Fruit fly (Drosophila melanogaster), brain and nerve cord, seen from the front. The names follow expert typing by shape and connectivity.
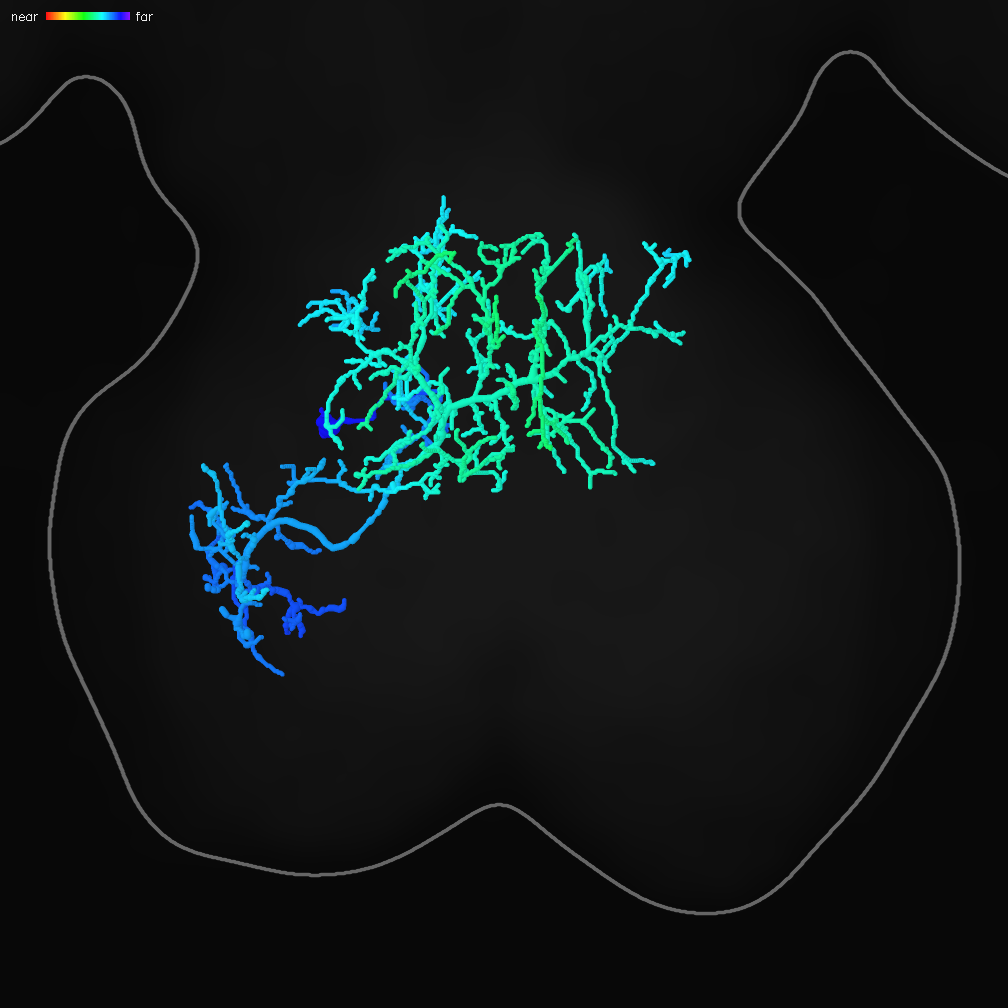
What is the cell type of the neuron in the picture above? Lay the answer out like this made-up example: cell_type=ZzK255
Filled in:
cell_type=IN21A021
